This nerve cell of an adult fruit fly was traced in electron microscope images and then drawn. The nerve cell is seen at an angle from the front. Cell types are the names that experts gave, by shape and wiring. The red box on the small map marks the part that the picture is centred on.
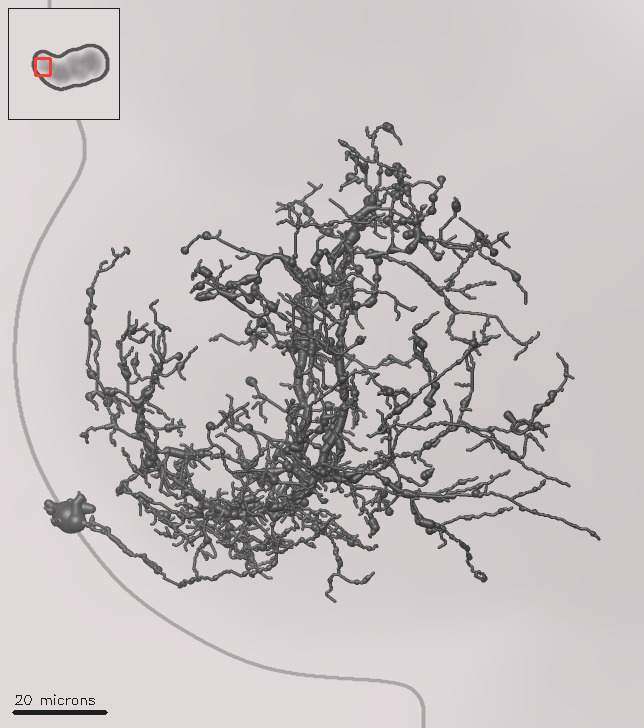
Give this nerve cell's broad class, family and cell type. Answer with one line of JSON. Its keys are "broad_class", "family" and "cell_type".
{"broad_class": "nerve-cord intrinsic neuron", "family": "hemilineage 08A", "cell_type": "IN08A008"}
